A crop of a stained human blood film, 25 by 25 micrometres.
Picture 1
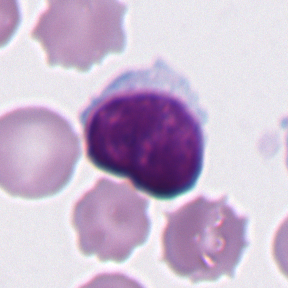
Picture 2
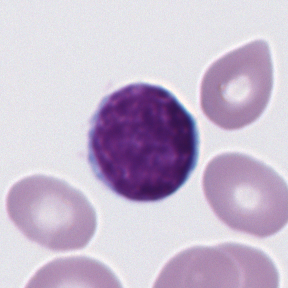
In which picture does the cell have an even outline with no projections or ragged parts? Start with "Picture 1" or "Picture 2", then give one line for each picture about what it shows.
Picture 2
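What picture 1 shows: The upper edge of the cytoplasm is ragged, with small irregular projections.
What picture 2 shows: The cell outline is smooth and nearly round.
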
